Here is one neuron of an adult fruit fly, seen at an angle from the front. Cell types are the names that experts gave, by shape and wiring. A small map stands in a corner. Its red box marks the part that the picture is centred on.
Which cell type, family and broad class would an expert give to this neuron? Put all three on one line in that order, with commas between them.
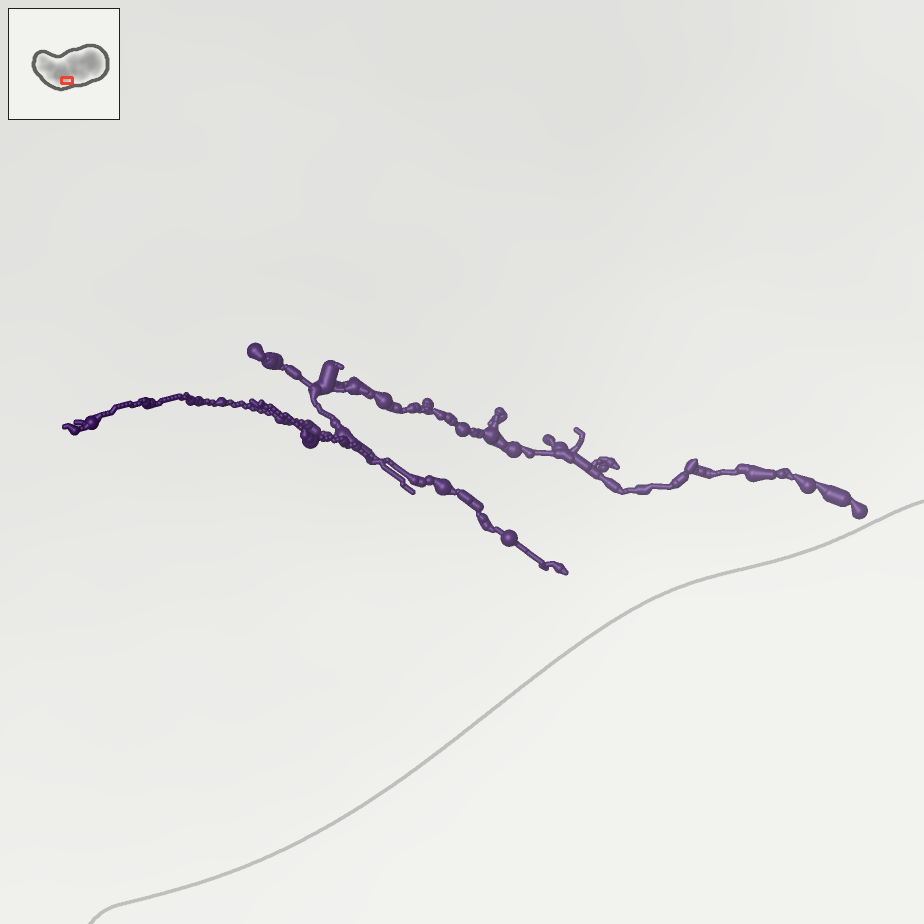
LgLG8, class gustatory, sensory neuron entering the nerve cord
